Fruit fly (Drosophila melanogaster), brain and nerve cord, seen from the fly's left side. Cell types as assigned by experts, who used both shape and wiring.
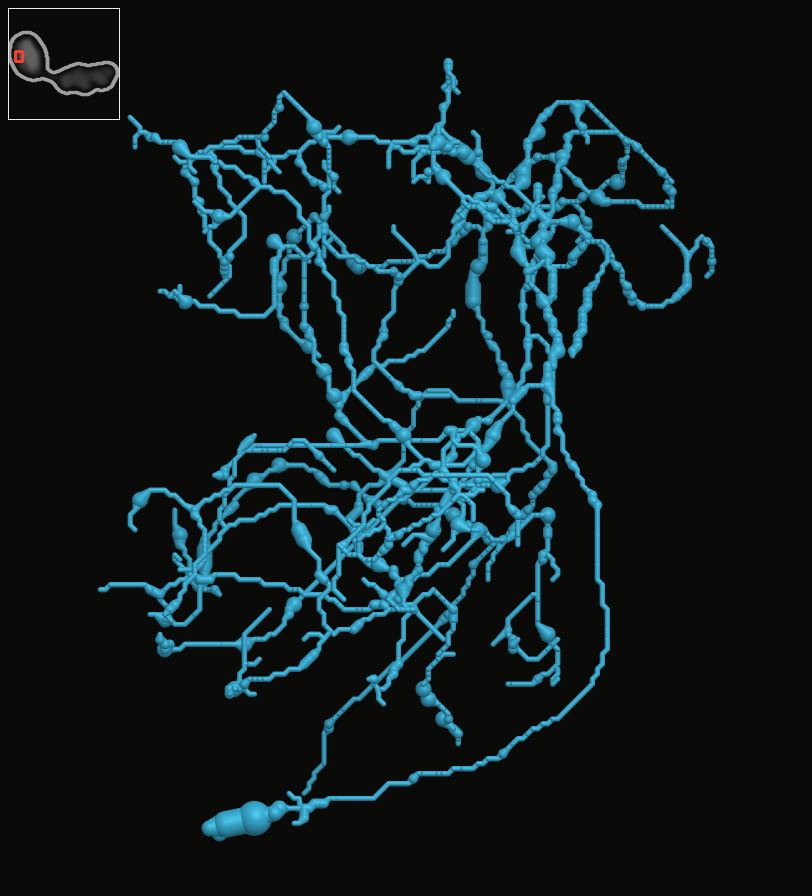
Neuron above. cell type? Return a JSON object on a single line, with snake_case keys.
{"cell_type": "v2LN3A1_a"}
